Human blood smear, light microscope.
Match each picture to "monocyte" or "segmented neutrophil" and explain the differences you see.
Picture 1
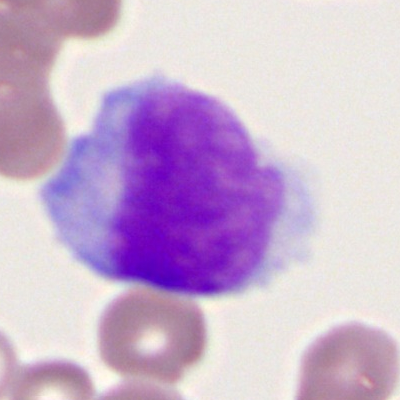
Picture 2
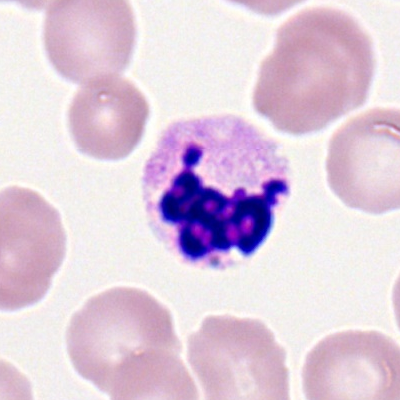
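That's a monocyte in picture 1 and a segmented neutrophil in picture 2. The outlines differ straight away: irregular with a ragged, frayed edge in the monocyte, round and smooth in the neutrophil. The monocyte's cytoplasm lies mostly in a crescent on the left of the nucleus and shows no distinct granules, while the neutrophil's is pale pink-lilac and filled with fine, small lilac granules, its nucleus sitting mainly in the lower half of the cell.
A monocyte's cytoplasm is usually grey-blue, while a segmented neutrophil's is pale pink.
In the segmented neutrophil the chromatin is dark purple and densely clumped, and no nucleoli are visible.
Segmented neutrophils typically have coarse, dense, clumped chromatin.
Red cells lie around the monocyte, none of them overlapping it.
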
